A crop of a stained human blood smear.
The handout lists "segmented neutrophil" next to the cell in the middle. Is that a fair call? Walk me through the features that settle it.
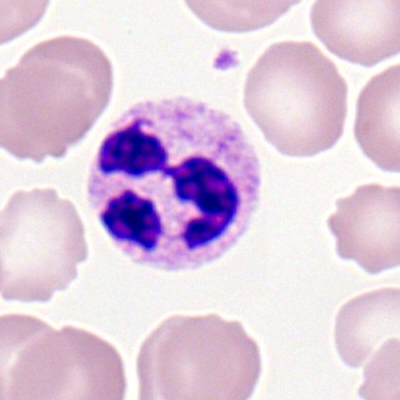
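The nucleus is divided into three lobes.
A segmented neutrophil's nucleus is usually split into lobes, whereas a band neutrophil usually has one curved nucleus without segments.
So the cell is a segmented neutrophil, not a band neutrophil. The cytoplasm is abundant and pale pink-lilac, filled with fine, small lilac granules.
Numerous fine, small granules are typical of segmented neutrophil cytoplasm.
No nucleoli are visible.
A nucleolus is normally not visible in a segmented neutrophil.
The chromatin is dark purple and coarsely clumped.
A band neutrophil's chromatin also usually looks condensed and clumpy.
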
